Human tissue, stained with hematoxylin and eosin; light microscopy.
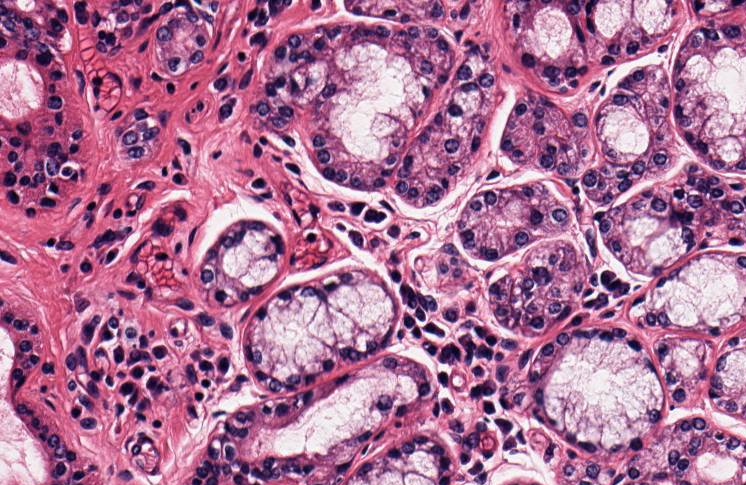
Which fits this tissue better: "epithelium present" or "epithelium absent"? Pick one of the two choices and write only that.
Epithelium present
